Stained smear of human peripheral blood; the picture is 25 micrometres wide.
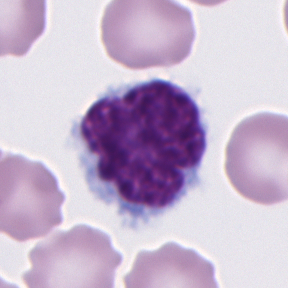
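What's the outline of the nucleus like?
Knobby and lobulated, built from several rounded bulges.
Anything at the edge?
Fine, hair-like blue projections fringe it, plainest on the lower side.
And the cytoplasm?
No visible granules, no vacuoles.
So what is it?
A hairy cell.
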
